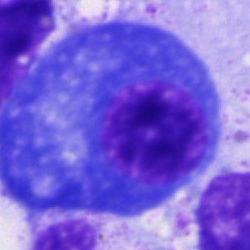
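Plasma cell, in the middle of the marrow smear. Its nucleus sits off-centre to the right; the cytoplasm is deep blue and plentiful, more of the cell than the nucleus. Many small pale spots dot it, mostly on the left.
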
